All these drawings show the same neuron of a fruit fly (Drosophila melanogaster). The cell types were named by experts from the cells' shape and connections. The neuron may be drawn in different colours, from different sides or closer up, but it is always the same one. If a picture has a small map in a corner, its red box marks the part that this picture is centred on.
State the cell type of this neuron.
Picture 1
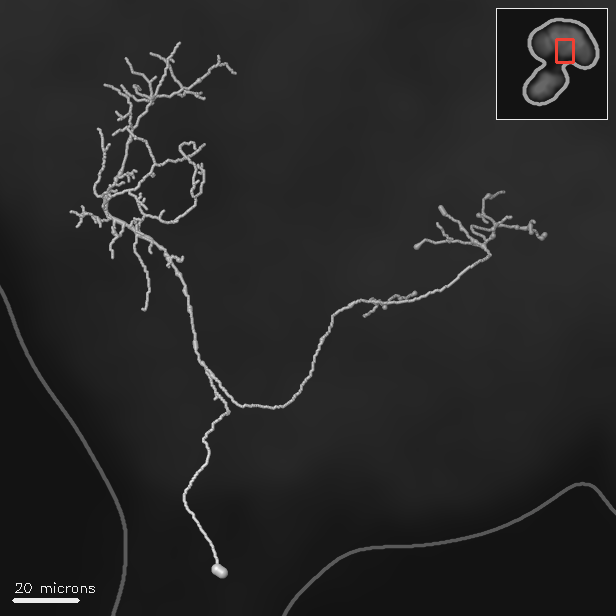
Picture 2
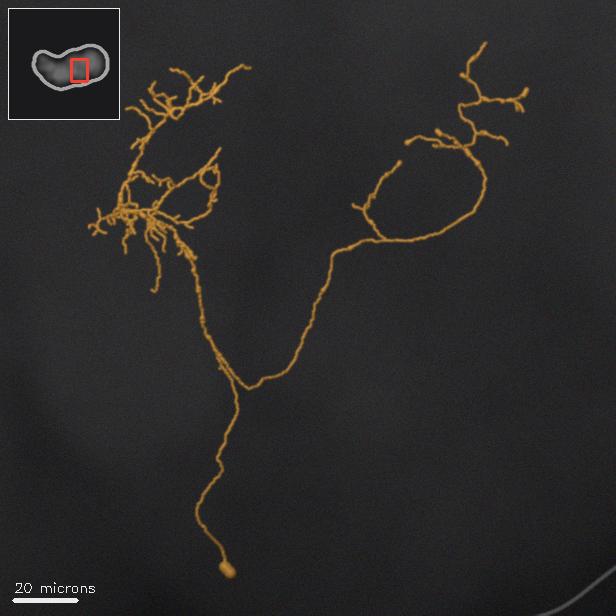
PS344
